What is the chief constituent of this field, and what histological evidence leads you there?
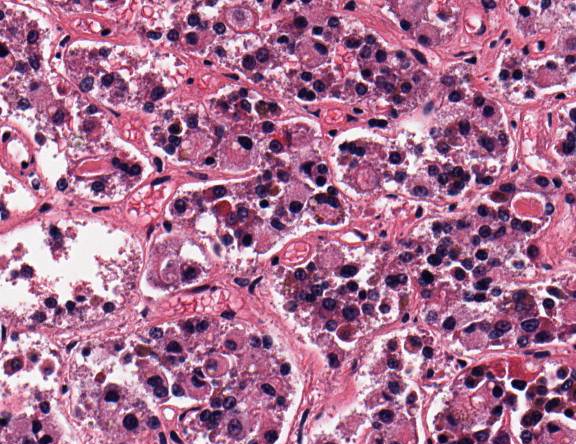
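The field mainly shows the pars distalis of the pituitary. The cells lie in rounded nests separated by thin pink fibrous septa, where thin-walled capillaries with red blood cells run, as at the centre and centre-left.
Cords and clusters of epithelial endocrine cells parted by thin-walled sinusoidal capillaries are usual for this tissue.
Round nuclei range from small and dark to larger and paler with visible nucleoli, and many cells in the nests are loosely held, with gaps between them.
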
